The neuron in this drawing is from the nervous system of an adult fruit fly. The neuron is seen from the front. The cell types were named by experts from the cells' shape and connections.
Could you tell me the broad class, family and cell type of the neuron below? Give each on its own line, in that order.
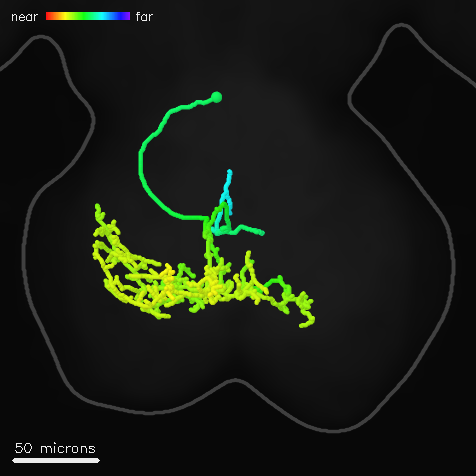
nerve-cord intrinsic neuron
hemilineage 11A
IN11A016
